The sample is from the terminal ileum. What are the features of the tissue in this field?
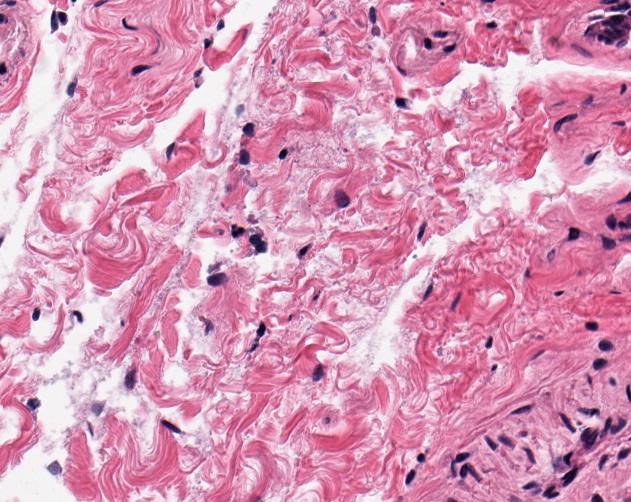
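You'll notice a lot of the collagen bundles are wavy and curled rather than straight. Elongated, wavy nuclei crowd together more in the lower right corner than anywhere else. Near the centre, faint grey-blue wispy material sits in the spaces between bundles. And there's no epithelium anywhere in the field.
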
